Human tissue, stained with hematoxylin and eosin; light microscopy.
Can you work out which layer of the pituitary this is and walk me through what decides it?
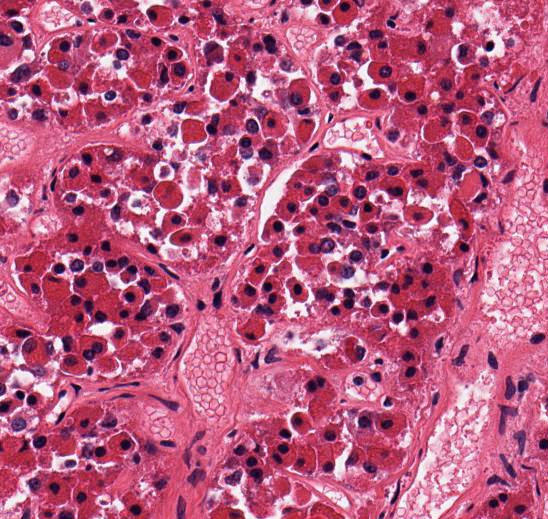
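Pars distalis. Cells in rounded nests divided by thin pink fibrous septa; most are polygonal, with abundant deeply eosinophilic cytoplasm.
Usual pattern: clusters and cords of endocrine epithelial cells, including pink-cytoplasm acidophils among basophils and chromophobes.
No glands or tubules with lumens.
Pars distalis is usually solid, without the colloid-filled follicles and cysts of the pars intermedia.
Pale pink areas with a honeycomb of small round vacuoles lie within the septa, at lower centre and along the right edge.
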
